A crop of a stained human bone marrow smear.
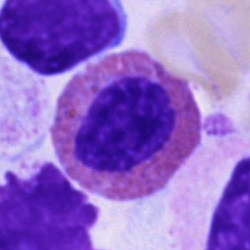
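Eosinophil, the cell at the centre of this stained bone marrow smear. Looking it over: the outline is round, though its edge is finely uneven, and fine reddish granules fill the cytoplasm. I find no vacuoles in that cytoplasm, and no nucleoli in the nucleus.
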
